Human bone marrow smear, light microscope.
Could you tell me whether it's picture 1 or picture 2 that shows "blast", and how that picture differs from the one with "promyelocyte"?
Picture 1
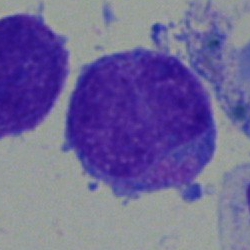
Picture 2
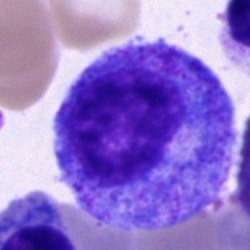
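Naming first: picture 1 holds the blast, picture 2 the promyelocyte. Outline and surroundings: the blast is roughly round, with small bluish blebs sticking out from its lower border, and another dark purple cell, cut off by the frame, lies at the left edge. Nucleus position and cytoplasm: in the blast the cytoplasm is only a thin crescent along the lower right side; in the promyelocyte the nucleus sits off-centre toward the upper left, and the blue cytoplasm is widest on the lower right side of the nucleus, with a paler area just to the right of it.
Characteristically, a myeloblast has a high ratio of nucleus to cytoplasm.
Granules: many purple-red granules are scattered through the promyelocyte's cytoplasm.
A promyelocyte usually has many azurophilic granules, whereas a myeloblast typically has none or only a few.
Chromatin: dark purple and finely stippled with small paler spots in the blast; dark purple and interrupted by paler patches in the promyelocyte.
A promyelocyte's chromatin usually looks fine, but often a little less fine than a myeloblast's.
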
